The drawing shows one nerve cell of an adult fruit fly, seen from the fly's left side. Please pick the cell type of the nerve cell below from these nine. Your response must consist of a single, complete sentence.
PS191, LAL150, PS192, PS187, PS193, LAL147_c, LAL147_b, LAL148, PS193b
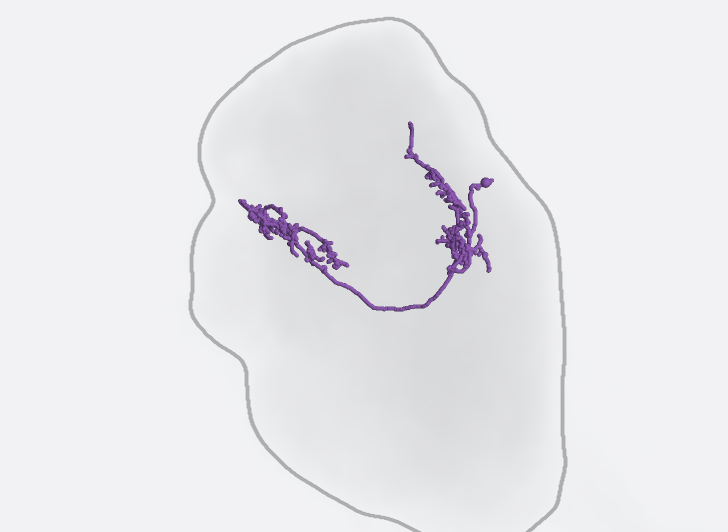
Cell type LAL147_c is what this nerve cell is.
